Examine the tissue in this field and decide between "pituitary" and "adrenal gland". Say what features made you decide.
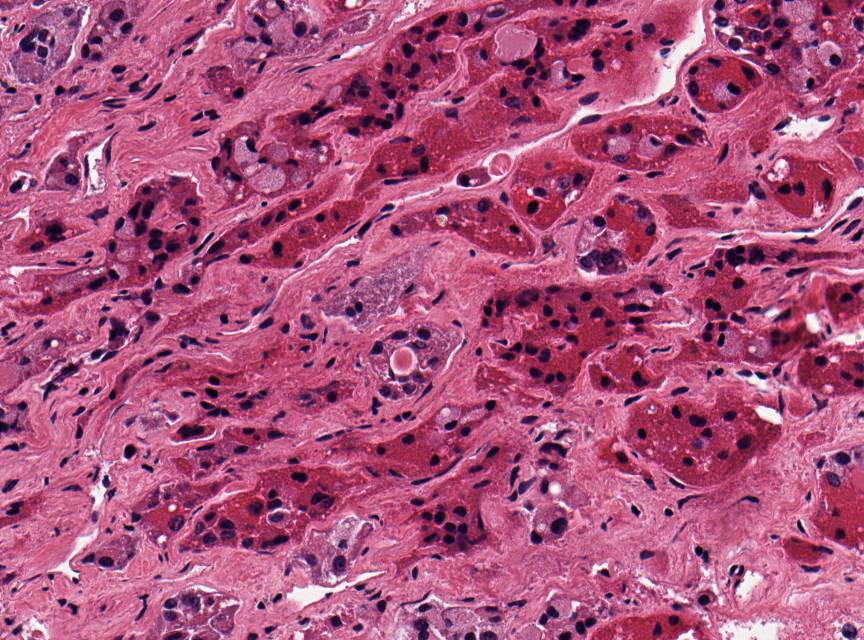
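Answer: pituitary.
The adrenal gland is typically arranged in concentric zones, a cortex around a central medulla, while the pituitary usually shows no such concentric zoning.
Here most of the large cells have abundant, deeply eosinophilic granular cytoplasm and round to oval, darkly stained nuclei. Scattered groups of cells, as at the centre and upper left, have paler grey-violet cytoplasm. In the stroma, thin dark spindle nuclei lie along the collagen lamellae.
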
